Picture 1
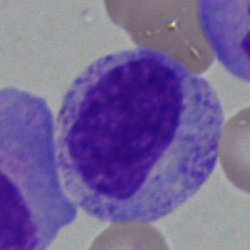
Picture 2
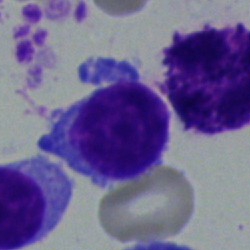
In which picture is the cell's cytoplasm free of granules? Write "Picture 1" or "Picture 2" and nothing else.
Picture 2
